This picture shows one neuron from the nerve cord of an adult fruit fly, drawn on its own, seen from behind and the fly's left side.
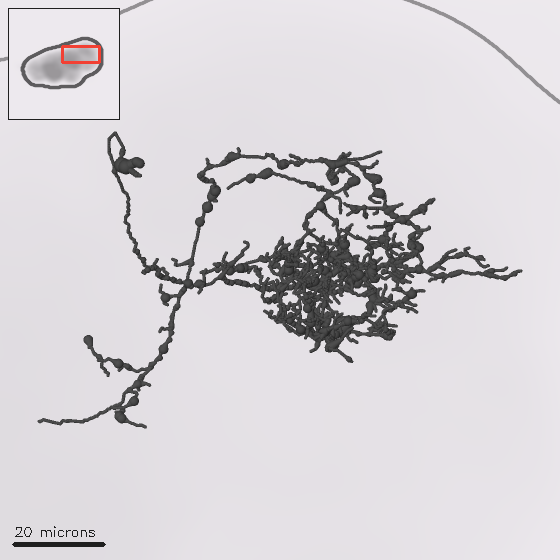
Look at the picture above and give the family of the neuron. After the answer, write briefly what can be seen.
The family is hemilineage 01A. Its broad class is nerve-cord intrinsic neuron. By the scale bar it is about 110 microns wide in this view. The picture shows dozens of branch ends.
